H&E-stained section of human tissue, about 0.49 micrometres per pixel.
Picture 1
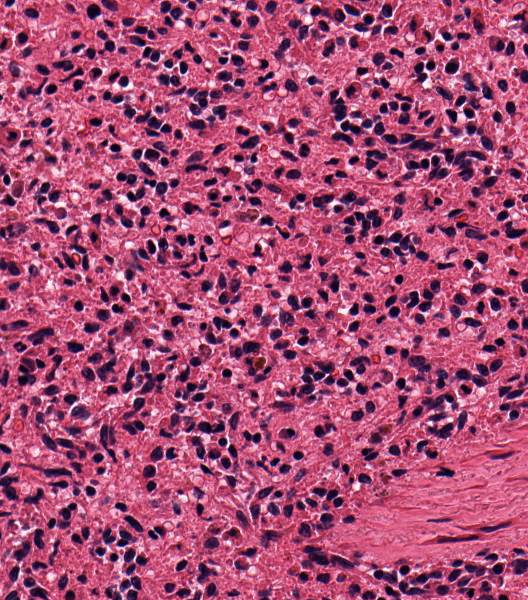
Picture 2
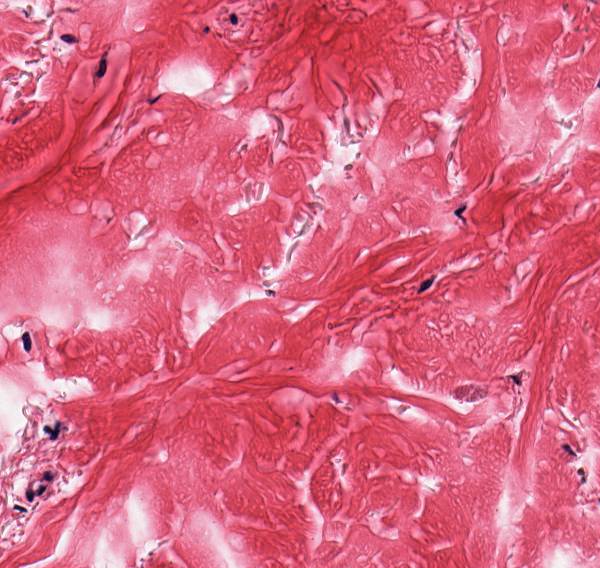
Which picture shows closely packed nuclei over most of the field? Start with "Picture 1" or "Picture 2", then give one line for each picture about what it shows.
Picture 1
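Picture 1: Densely packed cells form a diffuse sheet that fills nearly the whole field without any glands or other organised units.
Picture 2: Nuclei are sparse, with only a few scattered across the field.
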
